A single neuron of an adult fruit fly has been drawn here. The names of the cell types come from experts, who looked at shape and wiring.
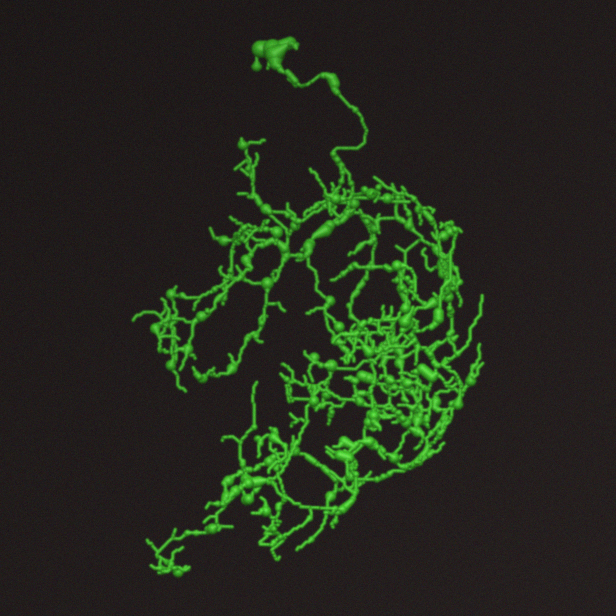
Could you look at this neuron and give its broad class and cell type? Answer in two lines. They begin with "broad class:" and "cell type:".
broad class: nerve-cord intrinsic neuron
cell type: INXXX394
